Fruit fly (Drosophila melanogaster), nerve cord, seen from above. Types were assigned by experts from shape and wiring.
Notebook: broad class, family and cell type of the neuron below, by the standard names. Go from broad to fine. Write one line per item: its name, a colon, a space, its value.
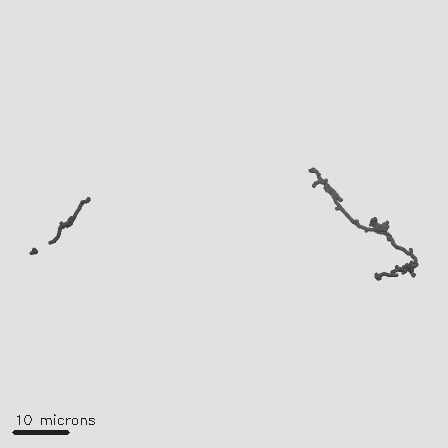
broad class: motor neuron of the nerve cord
family: hemilineage 15B
cell type: ltm1-tibia MN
